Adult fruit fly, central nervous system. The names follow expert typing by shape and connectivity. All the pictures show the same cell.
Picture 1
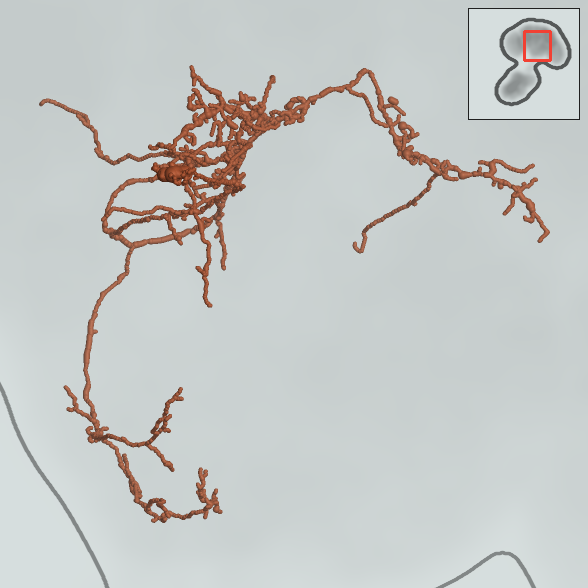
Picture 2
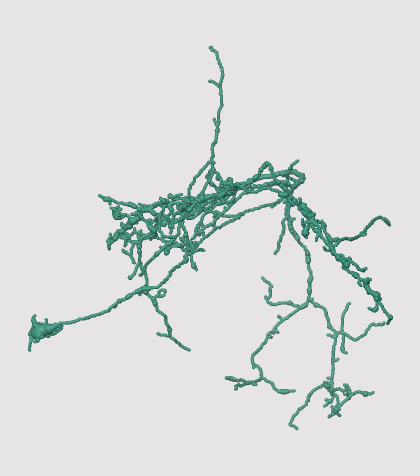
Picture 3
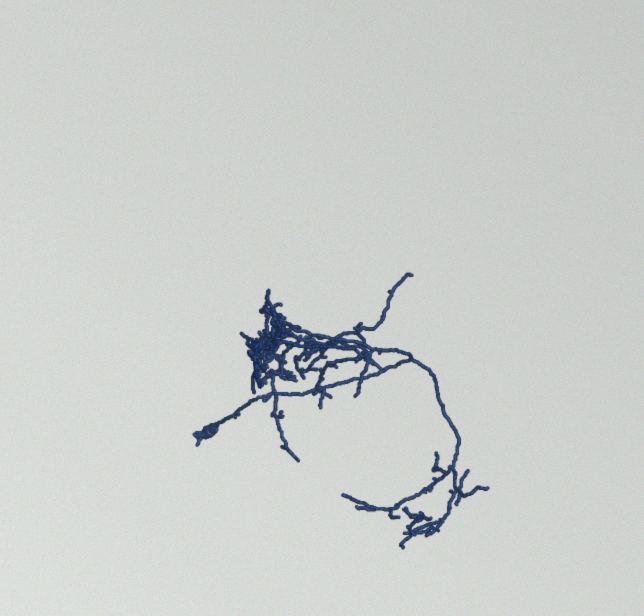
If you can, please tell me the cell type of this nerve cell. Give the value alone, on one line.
VES027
